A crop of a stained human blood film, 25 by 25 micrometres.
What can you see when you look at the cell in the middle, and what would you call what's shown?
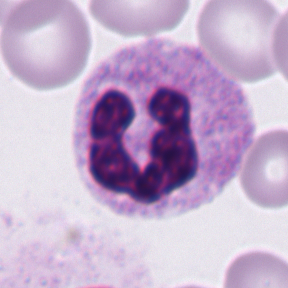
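Nucleus lobed, U-shaped, open toward the top of the cell; chromatin dark purple, densely clumped. Cytoplasm abundant, pale pinkish-lilac, with fine pink-violet granules scattered evenly throughout. Segmented neutrophil.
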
